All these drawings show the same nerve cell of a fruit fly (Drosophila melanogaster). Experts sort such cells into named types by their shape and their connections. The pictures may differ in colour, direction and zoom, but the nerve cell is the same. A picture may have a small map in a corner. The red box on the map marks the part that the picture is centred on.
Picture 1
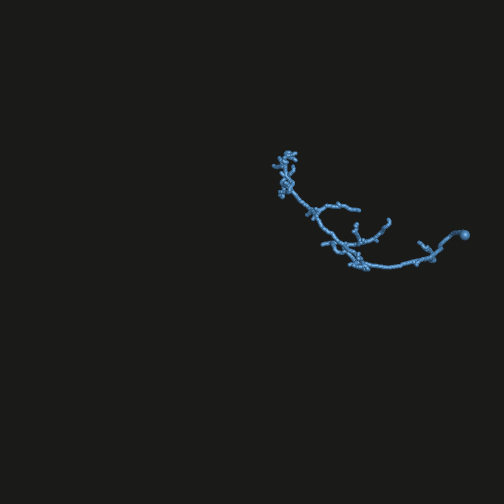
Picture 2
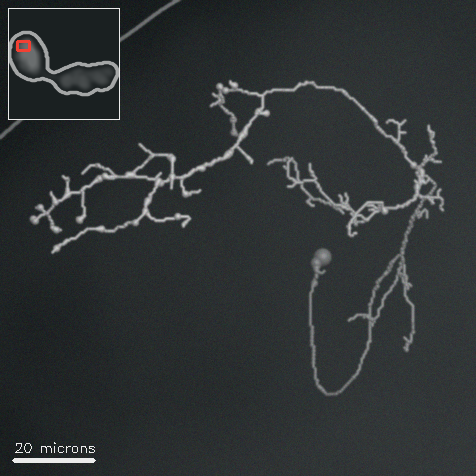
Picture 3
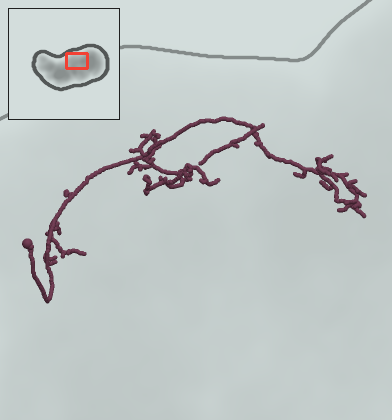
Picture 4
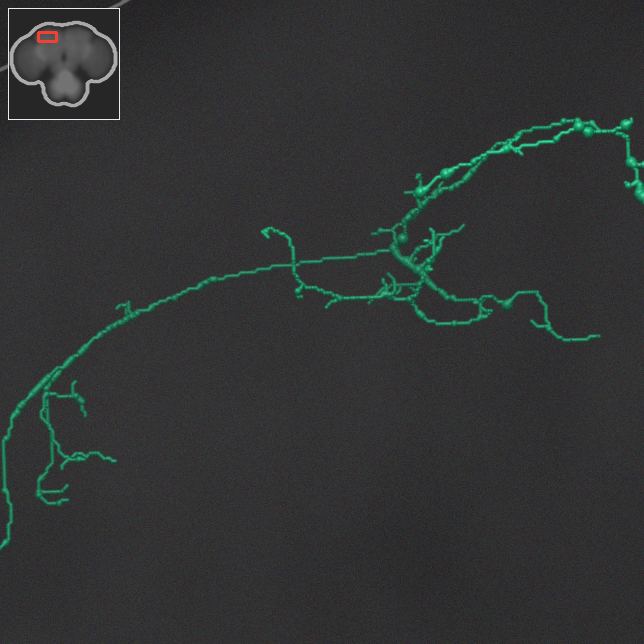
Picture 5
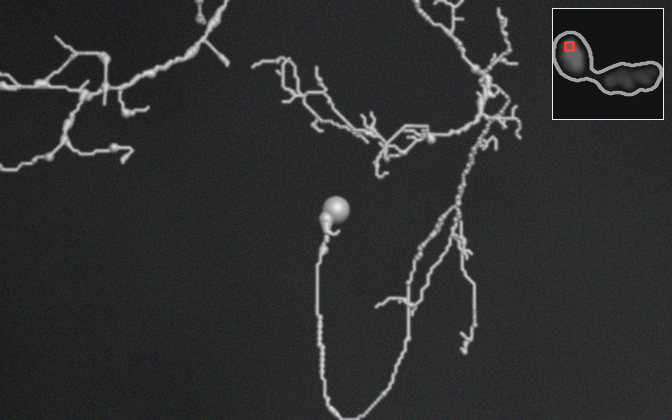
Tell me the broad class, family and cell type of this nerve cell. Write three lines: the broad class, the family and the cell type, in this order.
central-brain intrinsic neuron
hemilineage SIPa1_ventral
CB4194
